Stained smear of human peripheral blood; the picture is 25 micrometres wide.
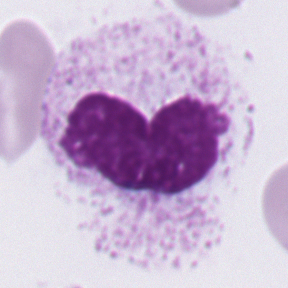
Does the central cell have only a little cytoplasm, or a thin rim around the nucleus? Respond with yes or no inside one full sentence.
No, abundant cytoplasm encircles the nucleus of the cell.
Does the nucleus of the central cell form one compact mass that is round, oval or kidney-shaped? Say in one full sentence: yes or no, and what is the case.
No, instead of one mass, the nucleus consists of separate lobes.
